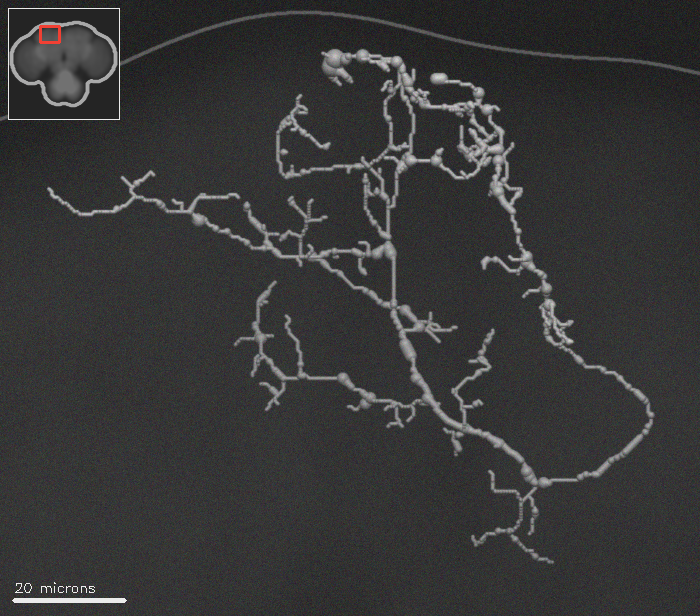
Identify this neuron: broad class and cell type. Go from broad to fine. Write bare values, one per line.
central-brain intrinsic neuron
CB4023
